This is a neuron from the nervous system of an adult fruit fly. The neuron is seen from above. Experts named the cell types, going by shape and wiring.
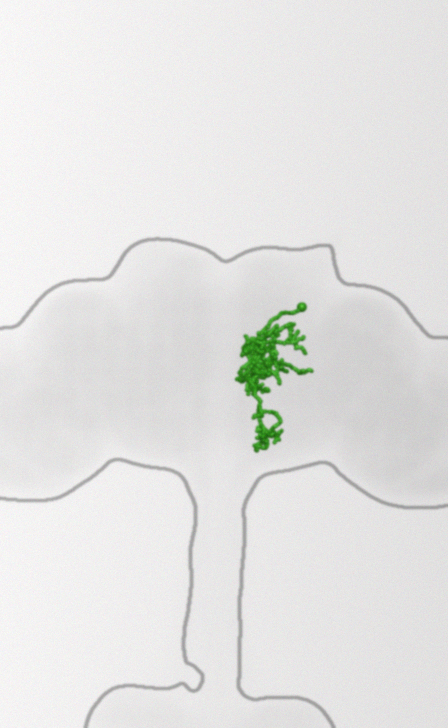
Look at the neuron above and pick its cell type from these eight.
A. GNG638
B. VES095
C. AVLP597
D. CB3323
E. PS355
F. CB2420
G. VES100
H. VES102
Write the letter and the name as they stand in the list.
D. CB3323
